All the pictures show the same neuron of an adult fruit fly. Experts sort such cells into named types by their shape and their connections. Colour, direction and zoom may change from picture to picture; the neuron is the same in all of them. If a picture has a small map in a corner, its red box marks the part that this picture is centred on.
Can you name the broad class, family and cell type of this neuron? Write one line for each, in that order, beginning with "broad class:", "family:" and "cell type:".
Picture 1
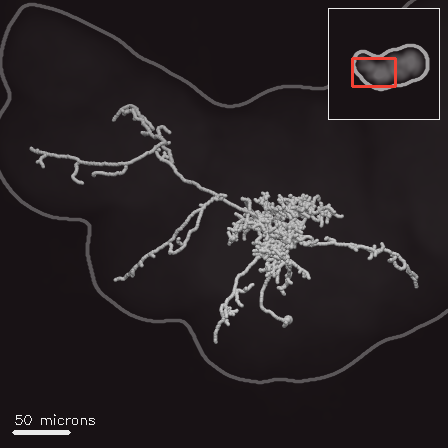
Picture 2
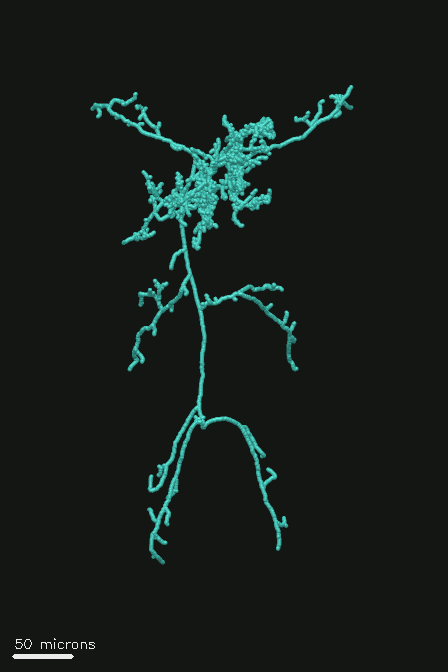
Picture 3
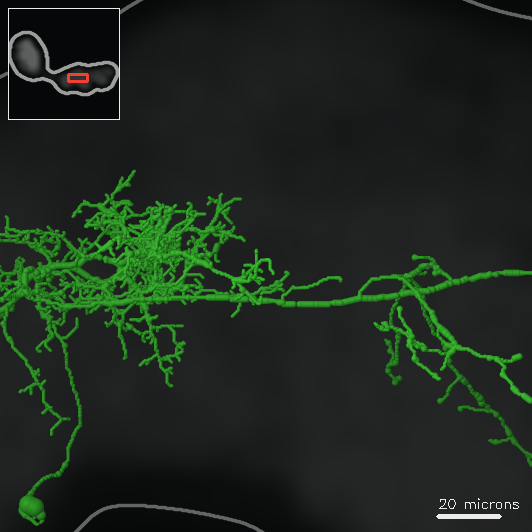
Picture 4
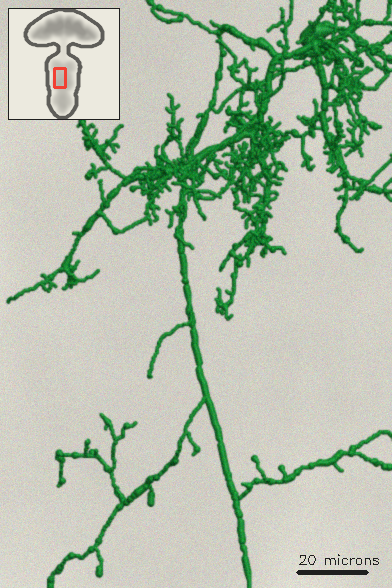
broad class: nerve-cord intrinsic neuron
family: hemilineage 06B
cell type: IN06B008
